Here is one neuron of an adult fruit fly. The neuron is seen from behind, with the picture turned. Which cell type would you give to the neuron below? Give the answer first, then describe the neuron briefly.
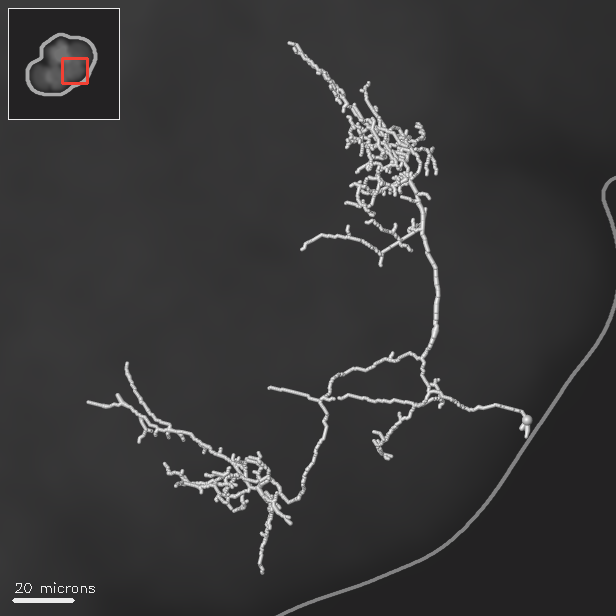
The cell type is PLP121. Its broad class is central-brain intrinsic neuron. From top to bottom in the picture it spans about 180 microns. The picture shows dozens of branch ends.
